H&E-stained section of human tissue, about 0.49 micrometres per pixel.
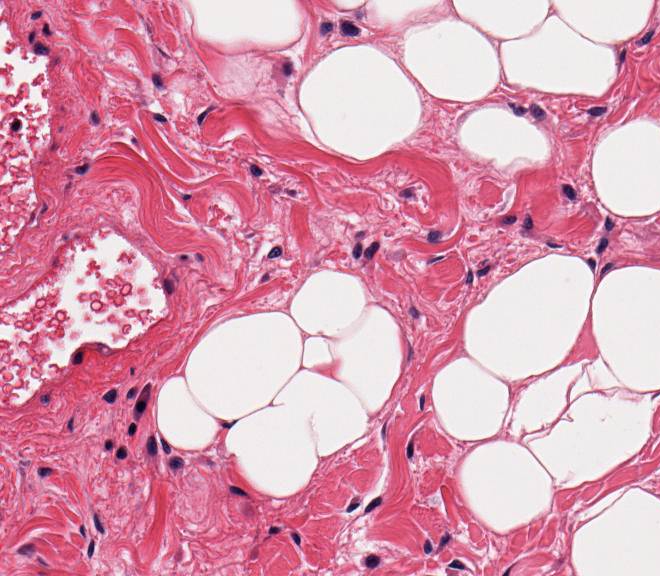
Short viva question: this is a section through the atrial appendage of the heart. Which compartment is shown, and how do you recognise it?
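Right half and lower centre: that is fat. Each fat cell is one empty white rounded-to-polygonal space with a thin pink rim; the few nuclei are dark, flattened and pressed to the edges.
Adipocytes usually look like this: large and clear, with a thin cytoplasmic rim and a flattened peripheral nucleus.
No epithelium appears anywhere in the field.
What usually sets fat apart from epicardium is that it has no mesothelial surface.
Pink collagen bundles fill the left side and upper centre.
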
